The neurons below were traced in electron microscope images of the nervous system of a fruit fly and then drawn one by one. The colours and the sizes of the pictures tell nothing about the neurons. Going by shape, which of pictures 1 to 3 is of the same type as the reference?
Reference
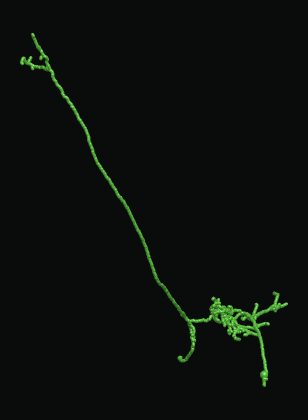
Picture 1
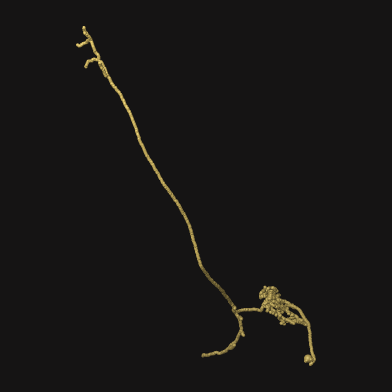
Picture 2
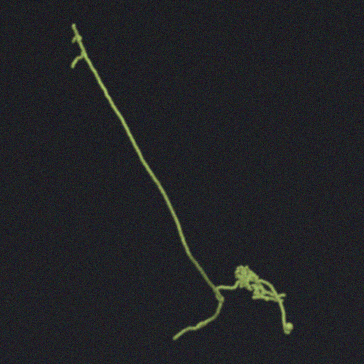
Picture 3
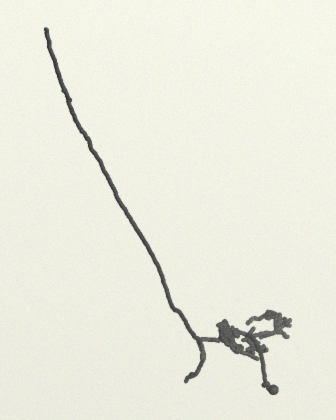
Picture 3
